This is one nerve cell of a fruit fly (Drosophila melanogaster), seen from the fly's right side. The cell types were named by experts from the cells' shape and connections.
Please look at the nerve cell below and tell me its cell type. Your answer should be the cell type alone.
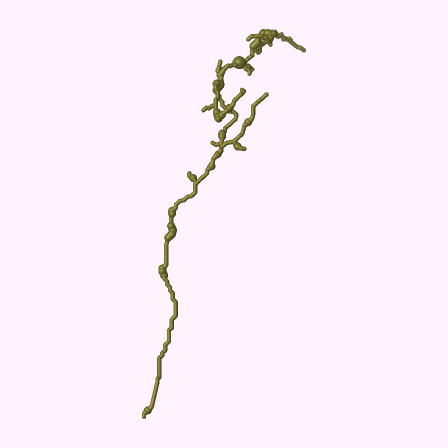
LB2d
